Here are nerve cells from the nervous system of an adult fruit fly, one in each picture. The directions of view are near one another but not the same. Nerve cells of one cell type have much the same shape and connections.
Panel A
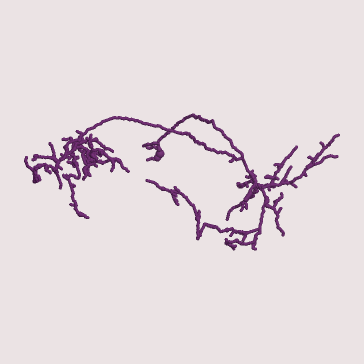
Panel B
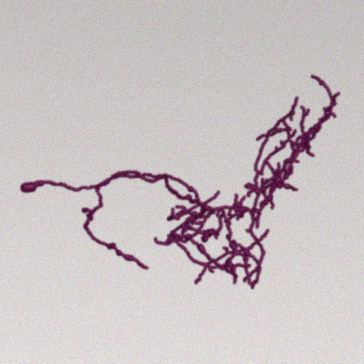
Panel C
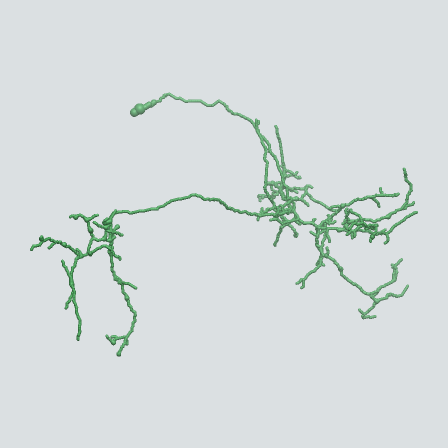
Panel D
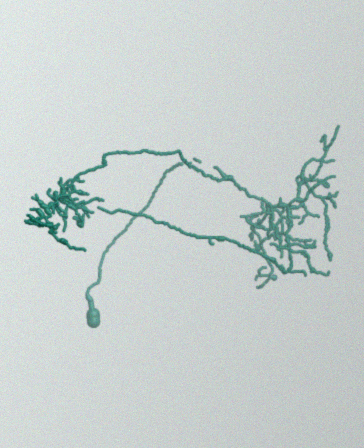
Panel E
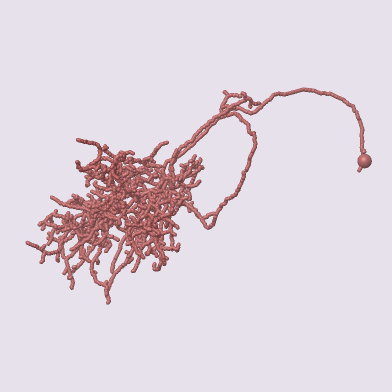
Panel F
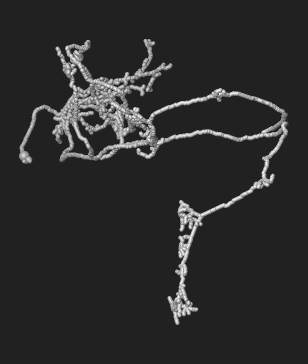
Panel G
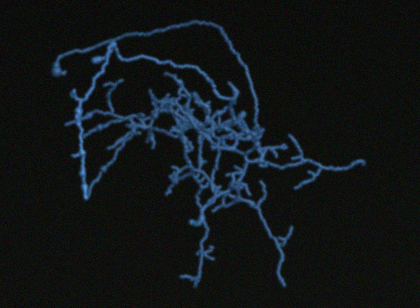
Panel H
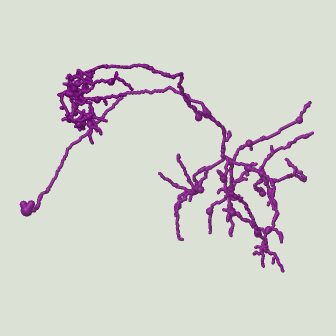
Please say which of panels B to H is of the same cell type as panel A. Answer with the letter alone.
D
